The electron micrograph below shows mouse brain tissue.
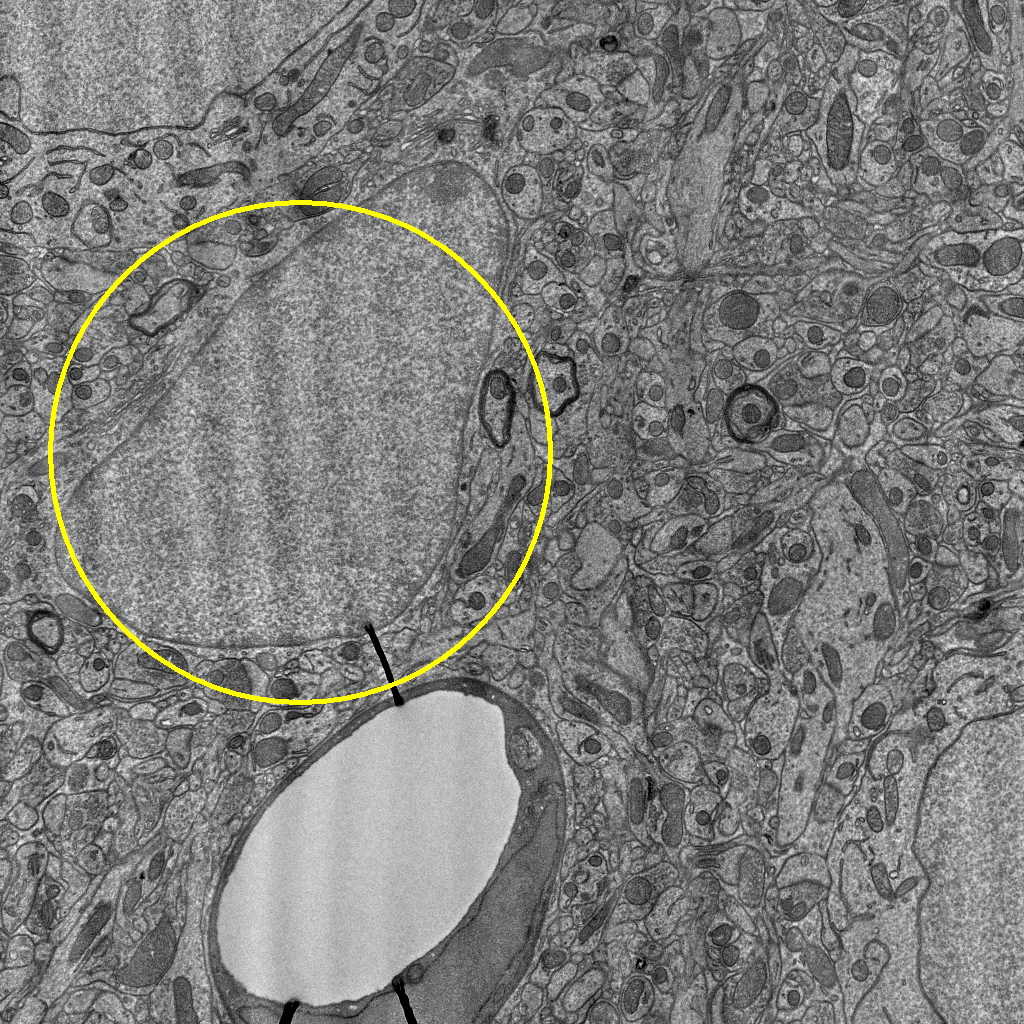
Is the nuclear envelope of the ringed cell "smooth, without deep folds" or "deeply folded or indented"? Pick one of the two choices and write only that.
Smooth, without deep folds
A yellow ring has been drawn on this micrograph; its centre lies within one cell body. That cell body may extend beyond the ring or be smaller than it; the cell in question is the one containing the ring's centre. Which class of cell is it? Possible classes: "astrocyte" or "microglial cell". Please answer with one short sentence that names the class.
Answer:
In the centre of the ring sits an astrocyte.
